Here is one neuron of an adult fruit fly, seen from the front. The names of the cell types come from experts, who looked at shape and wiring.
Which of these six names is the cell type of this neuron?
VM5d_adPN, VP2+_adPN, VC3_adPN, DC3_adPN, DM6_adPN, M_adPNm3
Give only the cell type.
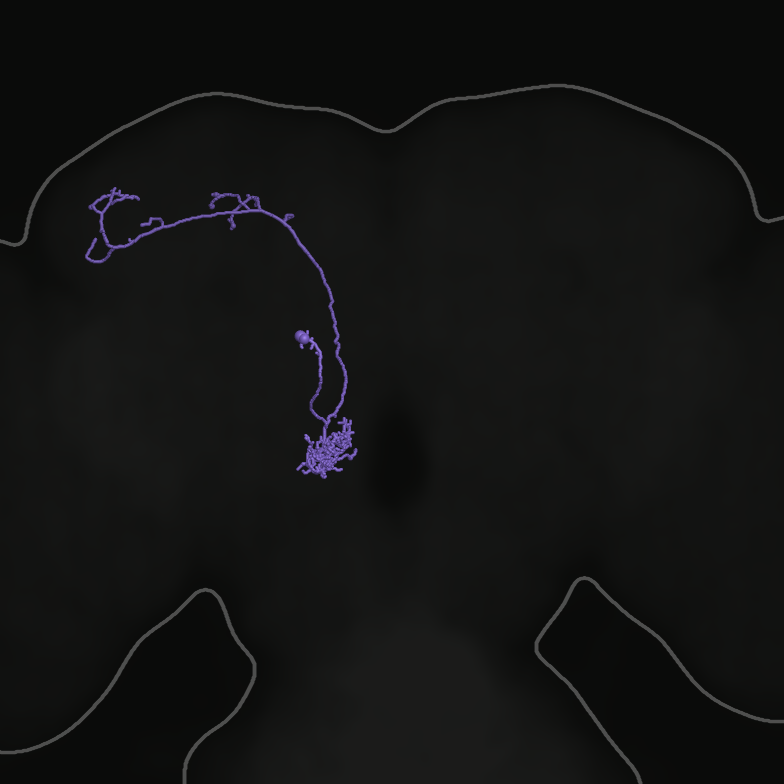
VC3_adPN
